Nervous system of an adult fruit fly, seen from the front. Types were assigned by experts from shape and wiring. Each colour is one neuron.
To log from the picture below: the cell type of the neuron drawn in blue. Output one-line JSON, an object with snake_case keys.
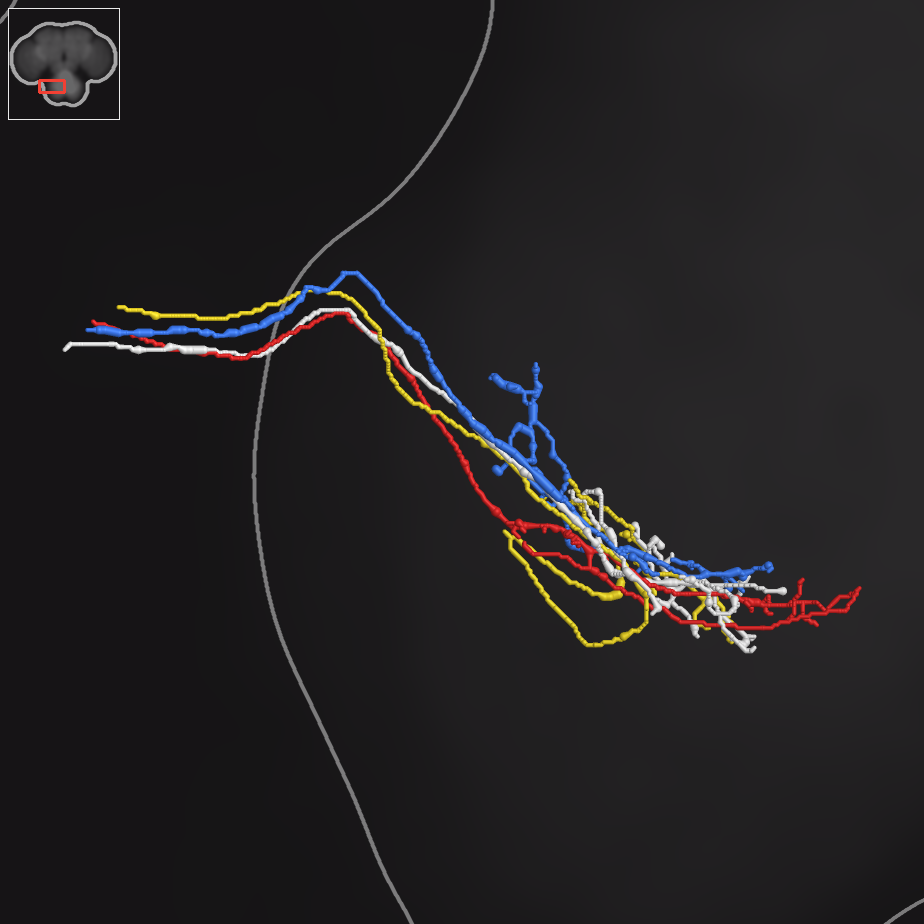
{"cell_type": "SNta04"}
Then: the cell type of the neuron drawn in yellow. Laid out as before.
{"cell_type": "SNta18"}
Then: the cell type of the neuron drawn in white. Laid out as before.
{"cell_type": "SNta14"}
